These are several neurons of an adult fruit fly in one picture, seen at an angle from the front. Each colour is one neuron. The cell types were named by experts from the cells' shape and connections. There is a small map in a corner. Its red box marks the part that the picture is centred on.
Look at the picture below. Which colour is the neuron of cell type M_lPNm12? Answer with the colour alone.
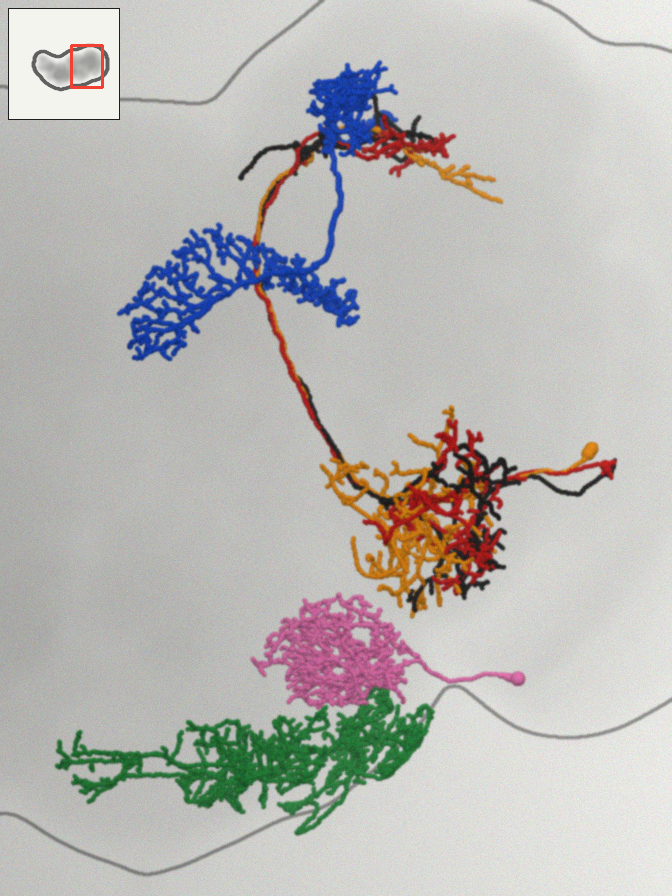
red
